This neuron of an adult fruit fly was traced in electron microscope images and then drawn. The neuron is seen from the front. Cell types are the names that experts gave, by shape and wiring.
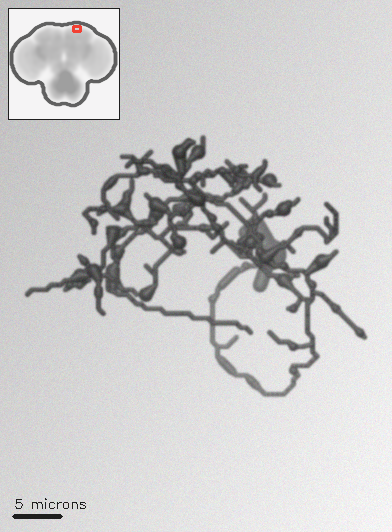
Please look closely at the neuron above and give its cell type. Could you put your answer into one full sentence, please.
Included in the cell type SLP300 is this neuron.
